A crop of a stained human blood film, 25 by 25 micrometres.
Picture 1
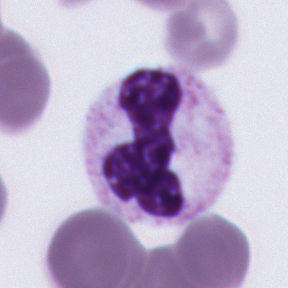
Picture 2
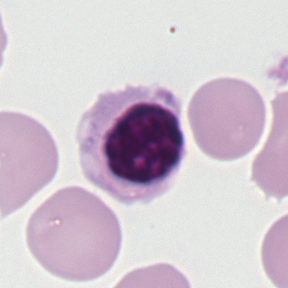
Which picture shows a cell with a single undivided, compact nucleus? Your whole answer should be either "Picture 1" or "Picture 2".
Picture 2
